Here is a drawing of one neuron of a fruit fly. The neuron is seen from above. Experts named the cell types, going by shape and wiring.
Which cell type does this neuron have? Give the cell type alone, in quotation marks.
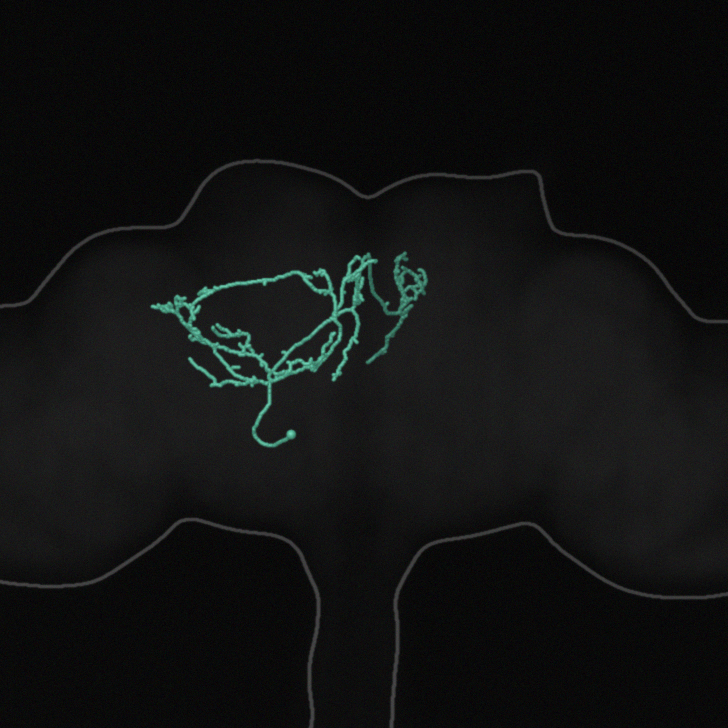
"SCL002m"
